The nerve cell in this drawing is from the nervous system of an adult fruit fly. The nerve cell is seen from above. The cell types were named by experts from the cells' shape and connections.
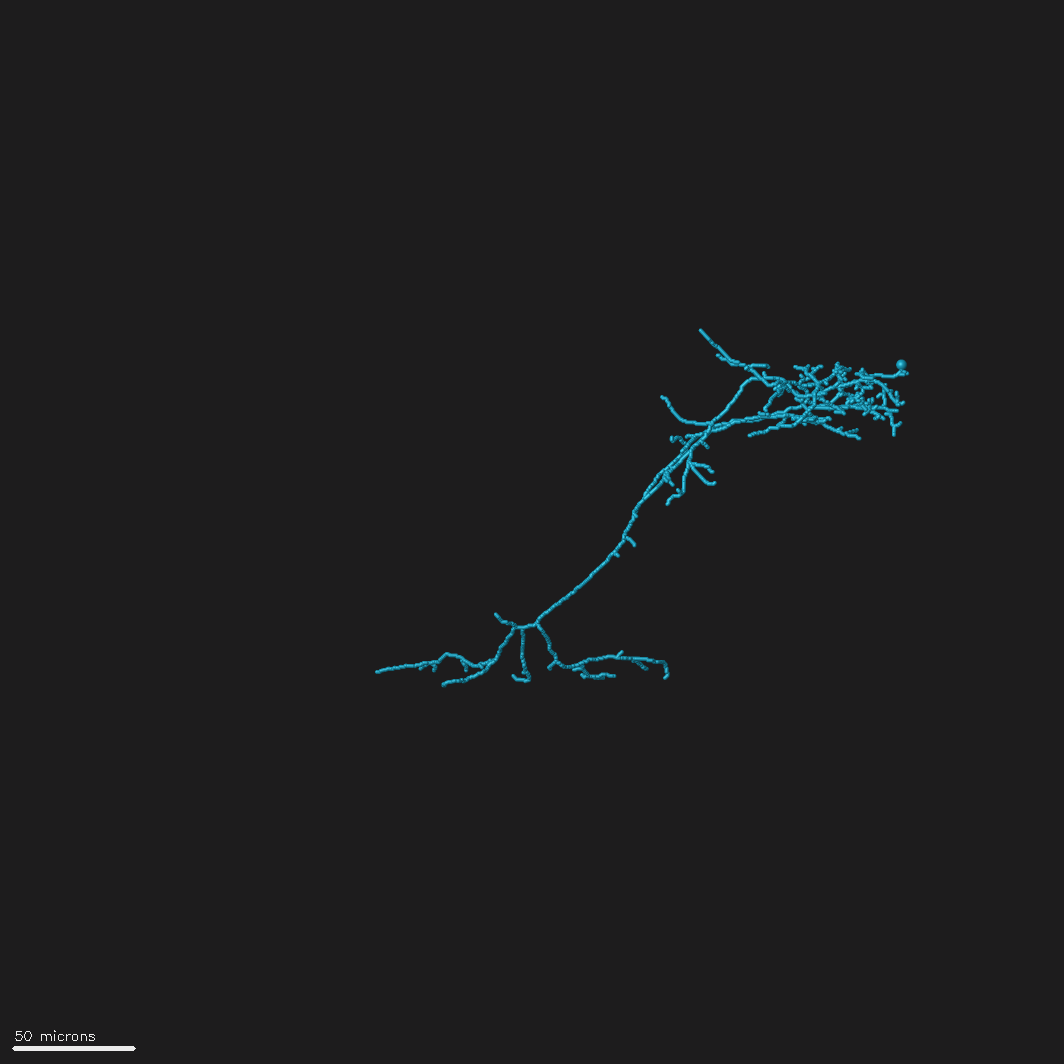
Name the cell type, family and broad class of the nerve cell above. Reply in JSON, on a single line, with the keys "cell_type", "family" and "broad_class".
{"cell_type": "AOTU007_a", "family": "hemilineage AOTUv3_dorsal", "broad_class": "central-brain intrinsic neuron"}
